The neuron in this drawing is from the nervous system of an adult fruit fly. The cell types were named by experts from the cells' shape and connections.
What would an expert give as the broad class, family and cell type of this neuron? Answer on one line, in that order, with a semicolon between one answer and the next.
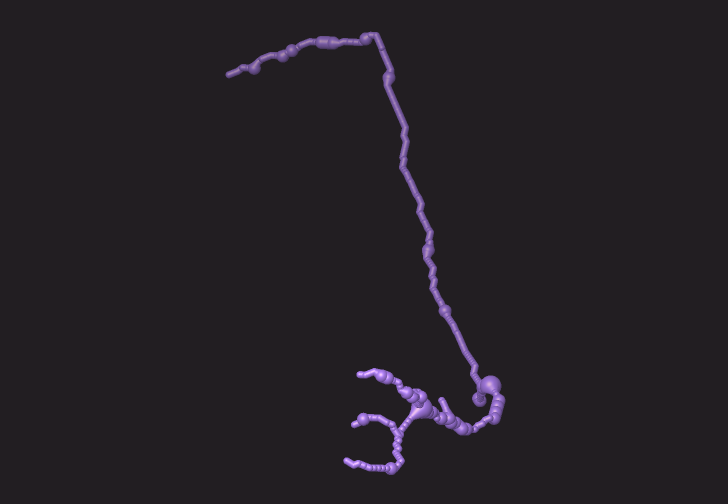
sensory neuron entering the nerve cord; class mechanosensory tactile; SNta20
